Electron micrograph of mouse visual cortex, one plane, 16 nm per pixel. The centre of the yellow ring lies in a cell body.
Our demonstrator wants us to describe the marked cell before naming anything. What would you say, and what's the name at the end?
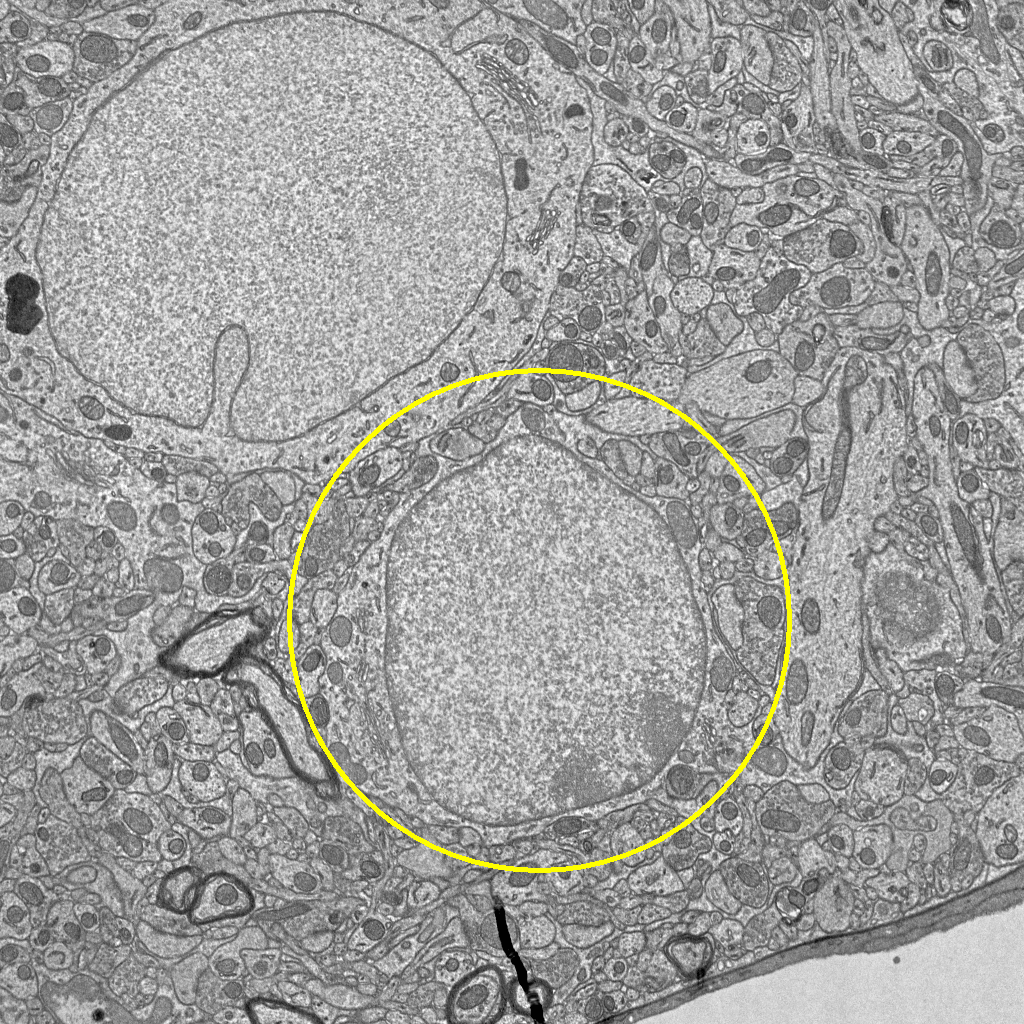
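Its outline closed and whole, the nucleus lies well inside the ring. It is a large oval that narrows toward its upper end. The nuclear envelope runs smoothly, with no deep infolding. The cytoplasm holds no cluster of dark dense bodies. The cell shown is an astrocyte.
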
